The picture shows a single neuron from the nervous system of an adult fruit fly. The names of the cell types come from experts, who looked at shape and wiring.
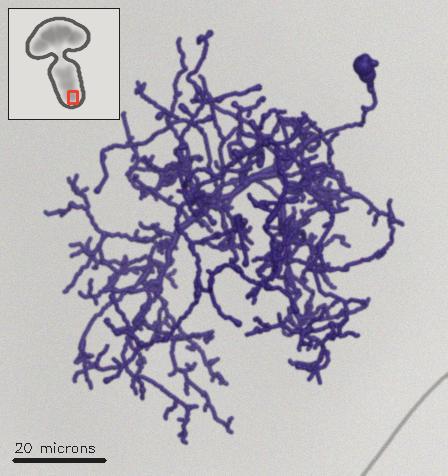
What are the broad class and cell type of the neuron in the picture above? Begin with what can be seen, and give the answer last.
It lies in the nerve cord. By the scale bar it is about 90 microns tall in this view. The picture shows more than a hundred branch ends. Its broad class is nerve-cord intrinsic neuron. It is of cell type INXXX246.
